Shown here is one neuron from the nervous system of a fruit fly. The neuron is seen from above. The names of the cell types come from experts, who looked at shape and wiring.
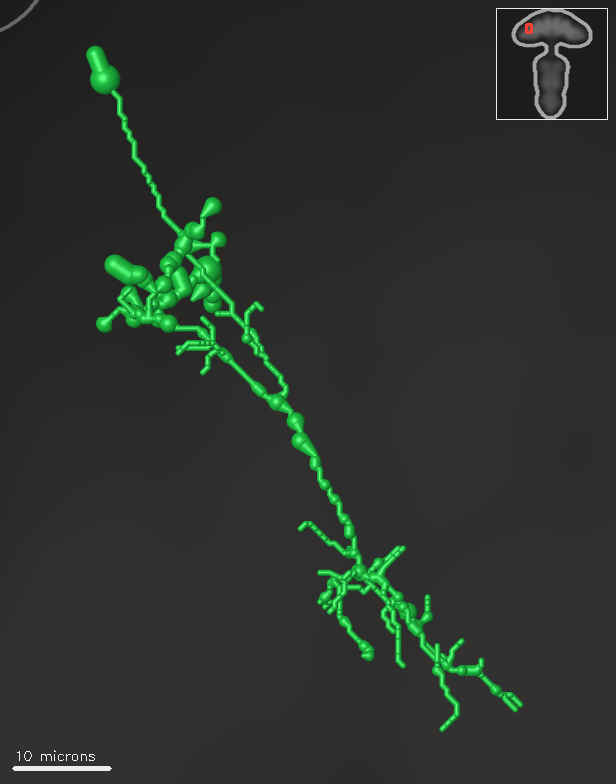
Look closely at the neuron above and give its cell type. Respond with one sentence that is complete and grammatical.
The cell type carried by this neuron is Mi13.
